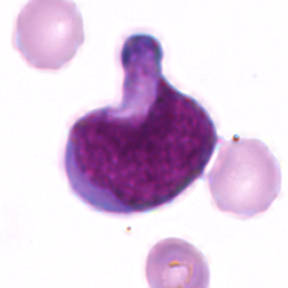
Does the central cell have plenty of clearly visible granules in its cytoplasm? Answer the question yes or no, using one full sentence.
No, this cell has a cytoplasm without visible granules.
